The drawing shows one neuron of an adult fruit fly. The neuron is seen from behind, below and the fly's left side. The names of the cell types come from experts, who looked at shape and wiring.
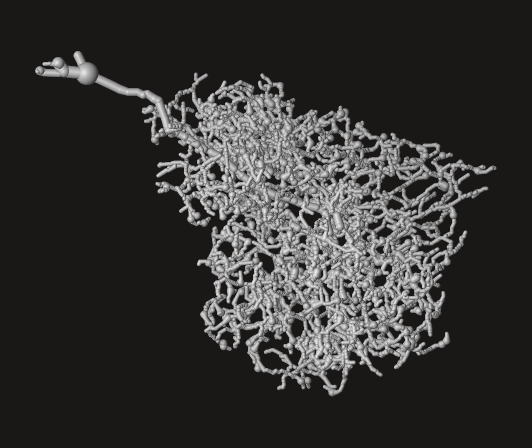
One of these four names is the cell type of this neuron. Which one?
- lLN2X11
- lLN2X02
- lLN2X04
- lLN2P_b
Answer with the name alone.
lLN2X11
